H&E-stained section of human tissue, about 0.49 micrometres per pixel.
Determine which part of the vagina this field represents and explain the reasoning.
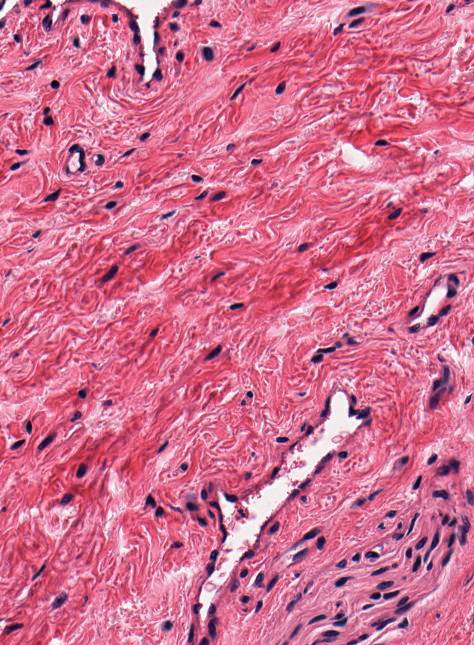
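Dense connective tissue fills this field. Its pink collagen bundles are wavy and interlacing, with sparse spindle-shaped and oval dark fibroblast nuclei between them.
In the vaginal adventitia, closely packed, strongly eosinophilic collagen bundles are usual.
The few nuclei distinguish it from smooth muscle, whose bundles are usually densely nucleated. Nuclei are more crowded in the lower right corner.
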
